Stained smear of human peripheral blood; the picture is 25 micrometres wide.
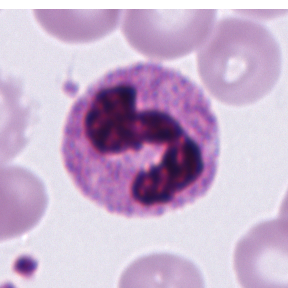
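Segmented neutrophil, the cell in the middle of a stained smear of peripheral blood. Its chromatin is dark purple and coarsely clumped, and no nucleoli are visible in the nucleus. Fine pink-violet granules fill the cytoplasm evenly, and no vacuoles are seen.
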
